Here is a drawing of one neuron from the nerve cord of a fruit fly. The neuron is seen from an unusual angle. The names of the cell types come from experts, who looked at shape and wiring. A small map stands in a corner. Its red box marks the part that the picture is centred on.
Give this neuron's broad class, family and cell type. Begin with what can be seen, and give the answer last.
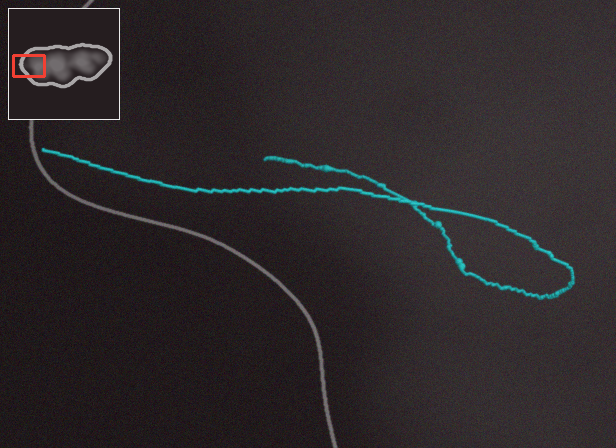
The drawing shows no cell body. There are a dozen or fewer branch ends. Its broad class is sensory neuron ascending to the brain. Its family is called class gustatory. Its cell type is LgAG1.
